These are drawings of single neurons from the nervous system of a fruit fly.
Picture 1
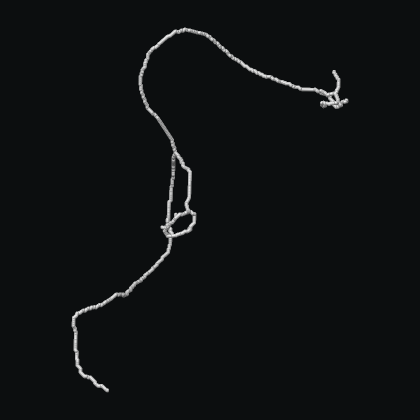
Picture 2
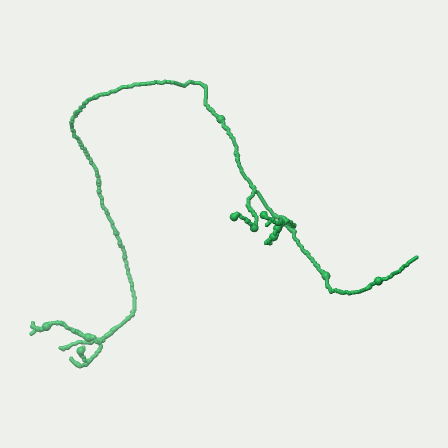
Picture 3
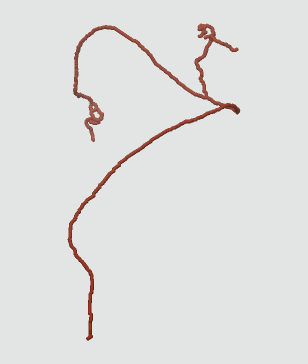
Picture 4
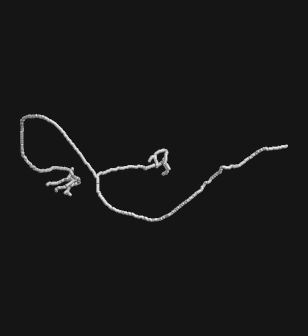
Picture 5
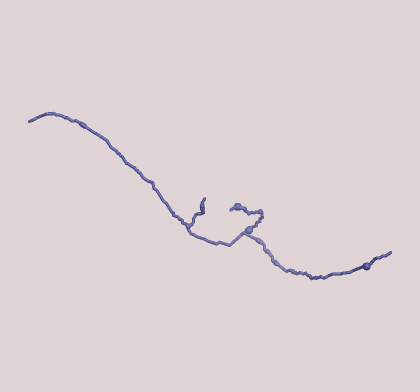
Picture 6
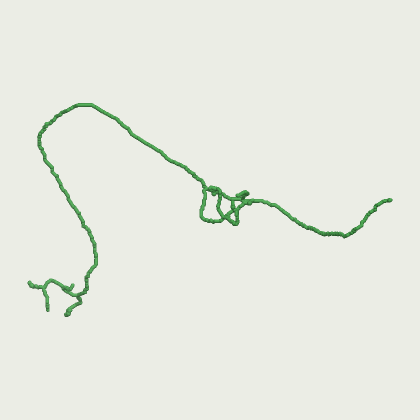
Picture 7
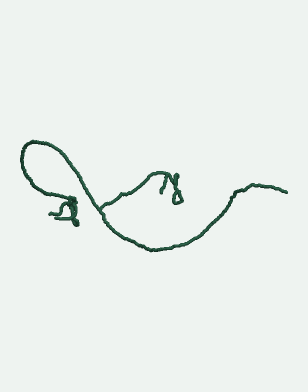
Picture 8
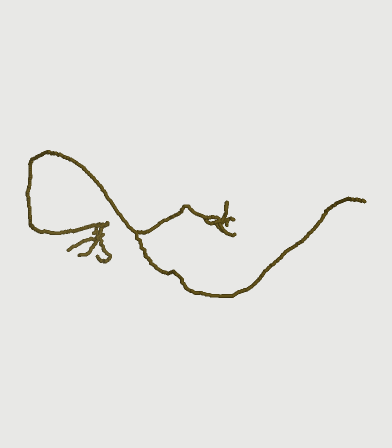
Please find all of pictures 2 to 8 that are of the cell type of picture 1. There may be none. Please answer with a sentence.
Picture 4, picture 7 and picture 8 are of the same cell type.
